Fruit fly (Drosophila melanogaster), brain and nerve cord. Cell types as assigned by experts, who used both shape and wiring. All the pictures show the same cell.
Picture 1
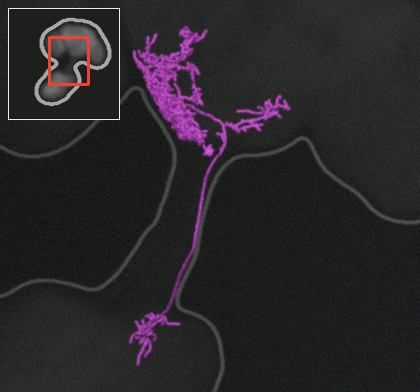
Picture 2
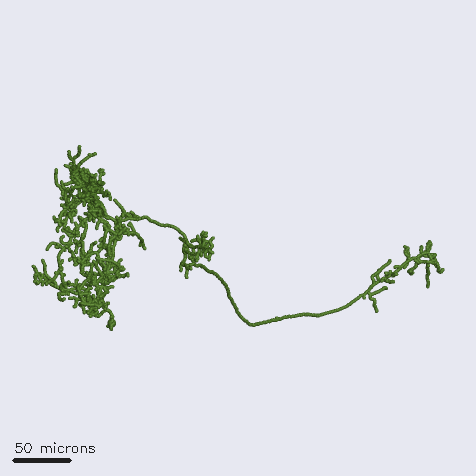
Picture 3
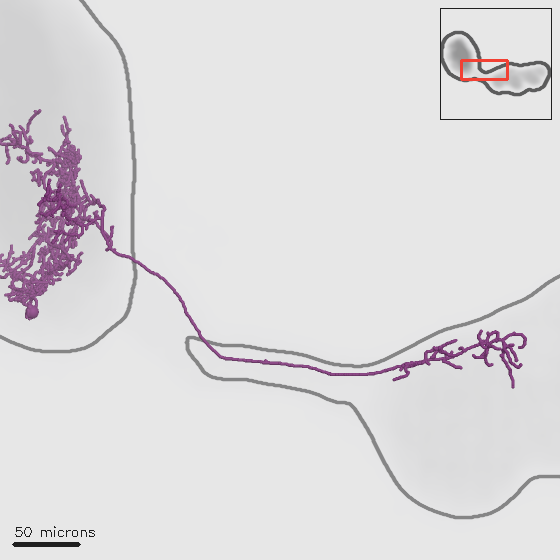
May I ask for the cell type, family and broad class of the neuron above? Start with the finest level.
DNge033; hemilineage LB6; descending neuron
